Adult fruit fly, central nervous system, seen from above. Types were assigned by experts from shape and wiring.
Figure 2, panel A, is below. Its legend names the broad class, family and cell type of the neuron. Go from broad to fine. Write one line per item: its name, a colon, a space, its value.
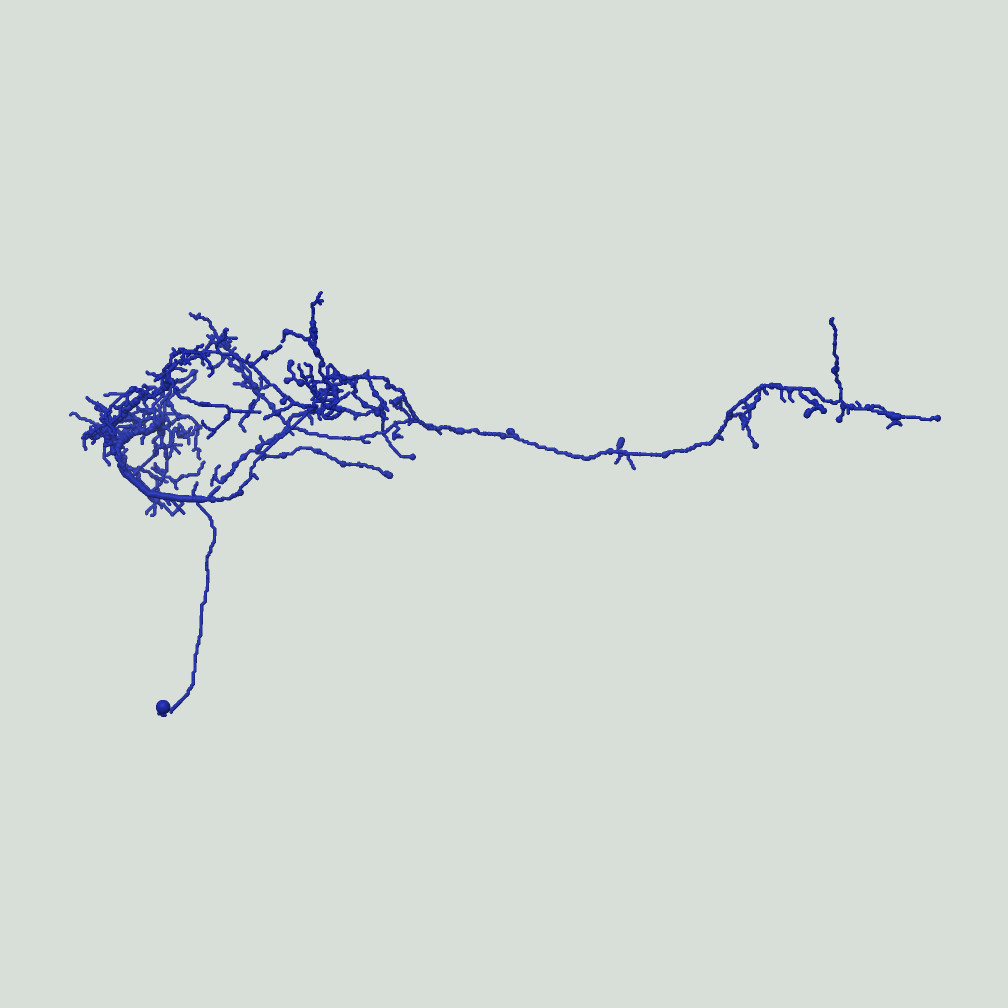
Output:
broad class: central-brain intrinsic neuron
family: hemilineage DL2_ventral
cell type: AVLP737m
